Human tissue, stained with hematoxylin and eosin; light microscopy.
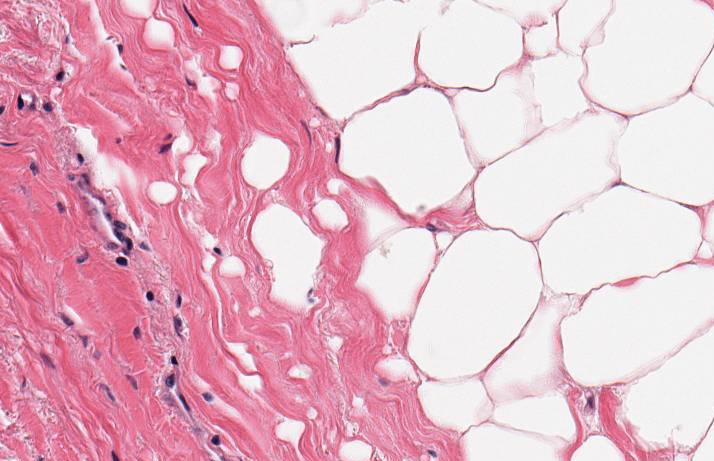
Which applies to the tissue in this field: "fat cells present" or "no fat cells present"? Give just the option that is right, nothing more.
Fat cells present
